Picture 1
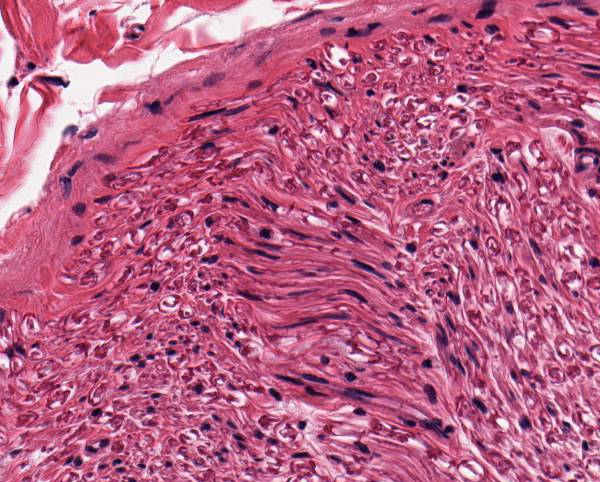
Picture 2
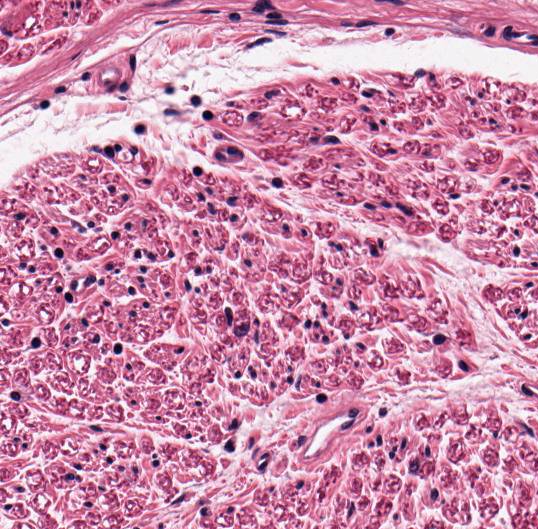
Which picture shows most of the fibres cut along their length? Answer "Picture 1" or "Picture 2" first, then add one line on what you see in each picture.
Picture 1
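In picture 1: Through the middle of the field run wavy, lengthwise-cut fibres with elongated dark nuclei.
In picture 2: In the main mass the cells are mostly cut across, showing rounded or polygonal profiles.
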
